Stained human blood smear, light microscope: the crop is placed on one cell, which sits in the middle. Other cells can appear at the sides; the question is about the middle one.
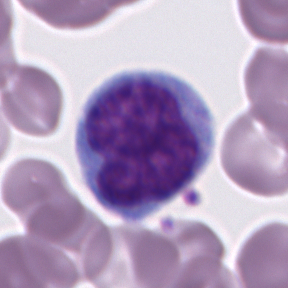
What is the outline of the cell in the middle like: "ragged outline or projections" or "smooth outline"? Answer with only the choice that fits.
Smooth outline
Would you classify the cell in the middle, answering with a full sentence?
As for the cell in the middle, it is a monocyte.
